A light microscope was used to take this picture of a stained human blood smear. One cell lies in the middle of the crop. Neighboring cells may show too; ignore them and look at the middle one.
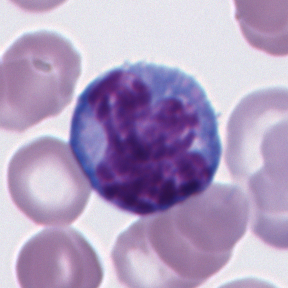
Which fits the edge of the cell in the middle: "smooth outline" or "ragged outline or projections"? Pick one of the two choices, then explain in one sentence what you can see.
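Ragged outline or projections. Fine hair-like projections extend from the cell's upper edge.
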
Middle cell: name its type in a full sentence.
In the center of this field lies a monocyte.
